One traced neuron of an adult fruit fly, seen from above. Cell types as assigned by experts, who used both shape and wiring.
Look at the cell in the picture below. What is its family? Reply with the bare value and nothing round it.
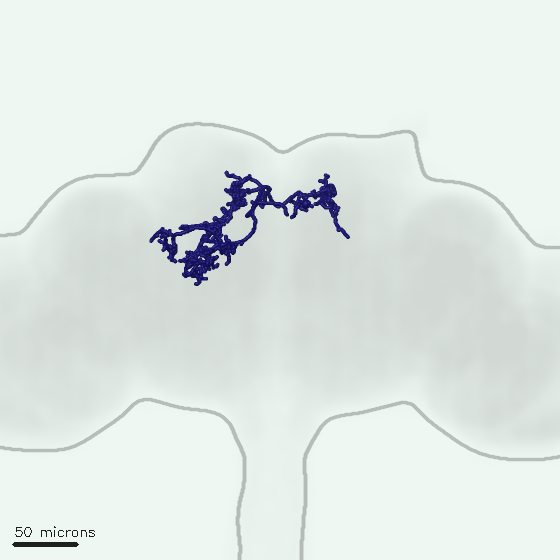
hemilineage SMPad3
